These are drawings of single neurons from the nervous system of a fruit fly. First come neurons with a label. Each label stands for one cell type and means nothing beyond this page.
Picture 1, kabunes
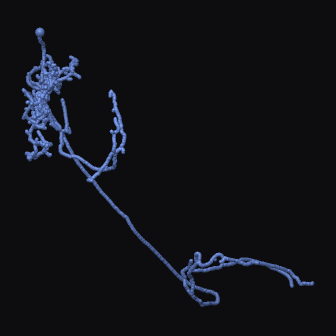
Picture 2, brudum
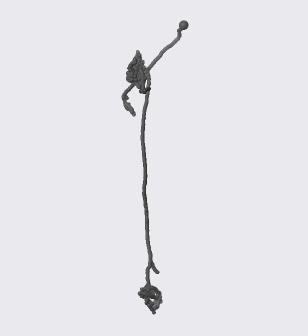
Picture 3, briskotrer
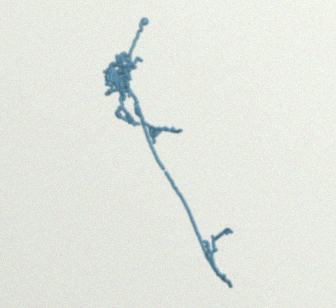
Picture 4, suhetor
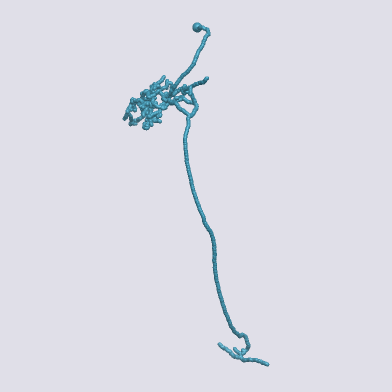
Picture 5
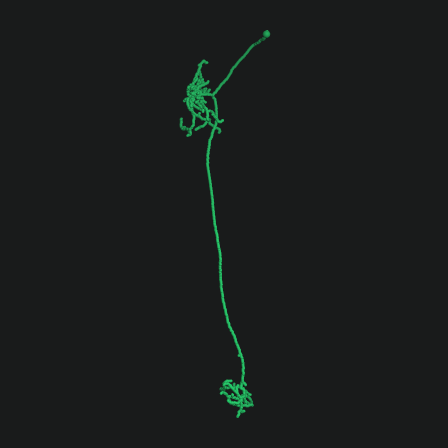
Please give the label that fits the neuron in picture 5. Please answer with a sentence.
It belongs to brudum.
